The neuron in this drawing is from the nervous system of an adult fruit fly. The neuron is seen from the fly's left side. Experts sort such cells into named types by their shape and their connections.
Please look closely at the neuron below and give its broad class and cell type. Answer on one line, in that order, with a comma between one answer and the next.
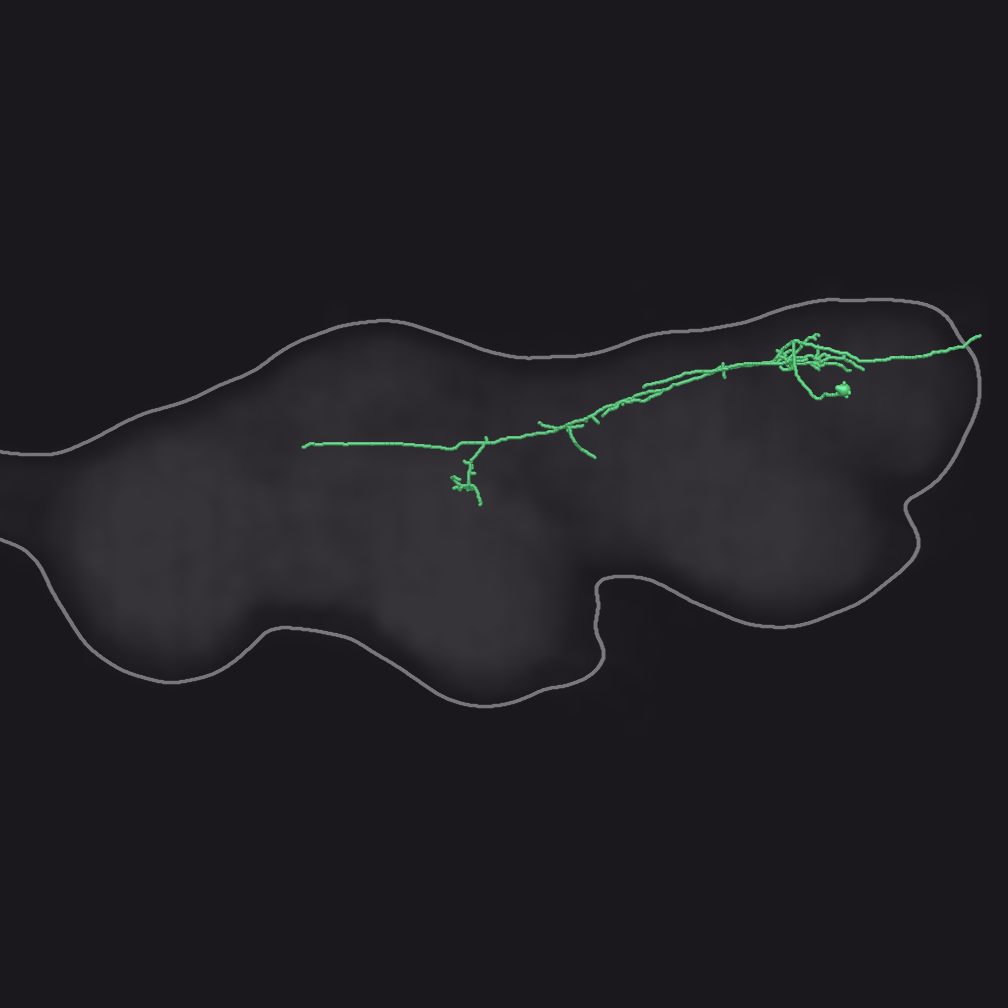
efferent neuron of the nerve cord, ENXXX226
